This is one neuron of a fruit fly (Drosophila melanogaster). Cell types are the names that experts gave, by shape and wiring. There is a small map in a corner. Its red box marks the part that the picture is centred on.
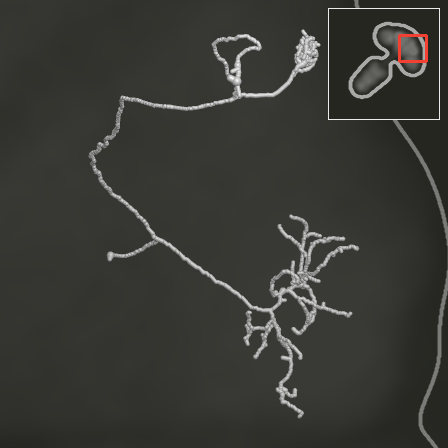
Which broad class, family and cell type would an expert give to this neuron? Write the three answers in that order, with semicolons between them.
central-brain intrinsic neuron; class ALPN; DA3_adPN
